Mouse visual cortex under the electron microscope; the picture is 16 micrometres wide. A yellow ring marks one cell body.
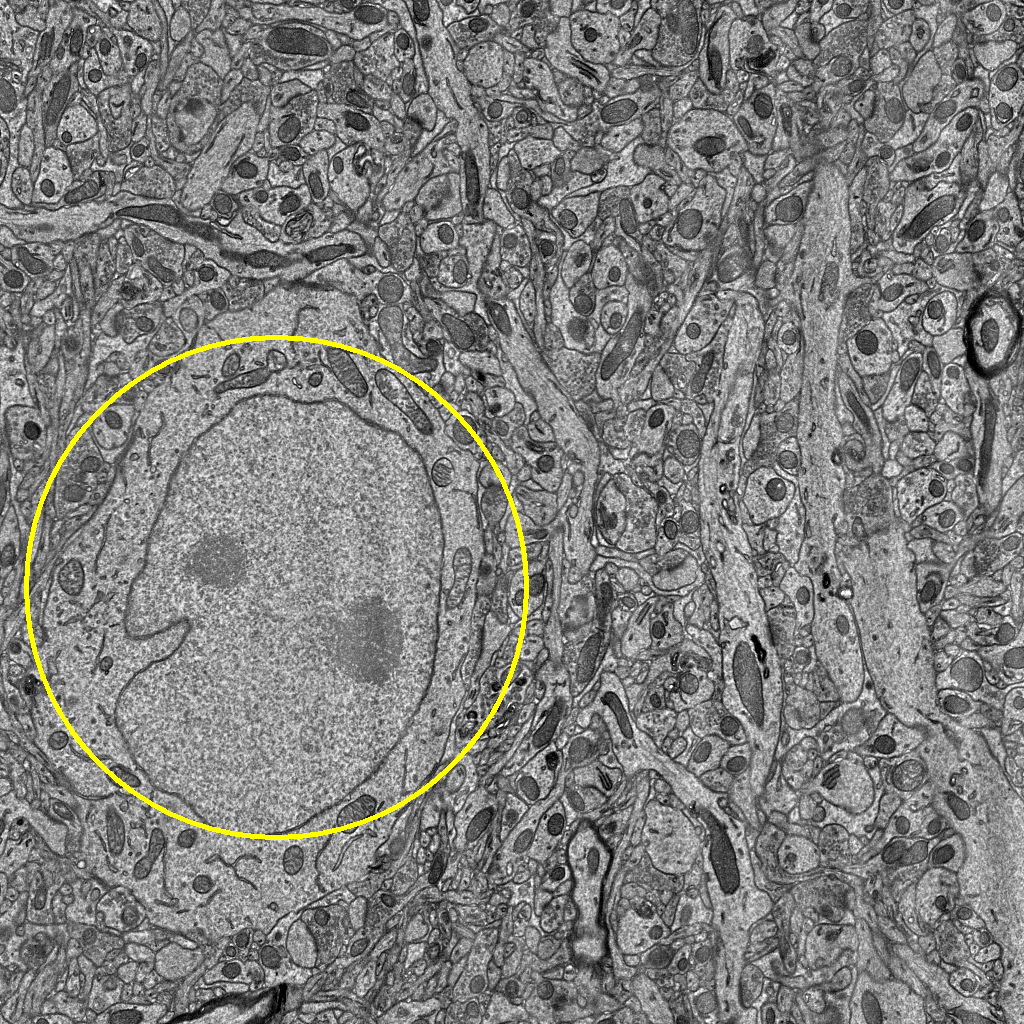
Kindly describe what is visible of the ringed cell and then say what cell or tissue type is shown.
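First, the nucleus of the ringed cell: a large oval occupying most of the ring. Second, its envelope, which shows one deep fold on the left side. Third, the chromatin, pale and finely dispersed, with no dense clumps along the envelope. Fourth, the cytoplasmic rim, where a few mitochondria lie scattered. It is an excitatory neuron.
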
